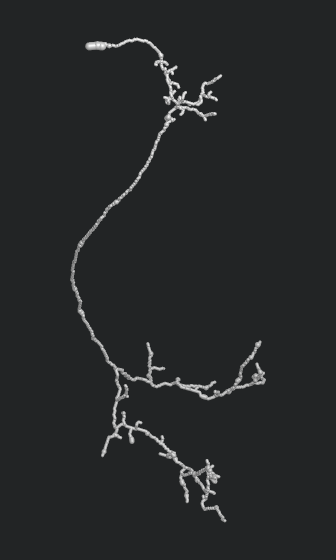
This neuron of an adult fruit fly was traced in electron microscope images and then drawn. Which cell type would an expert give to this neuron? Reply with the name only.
CB1008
